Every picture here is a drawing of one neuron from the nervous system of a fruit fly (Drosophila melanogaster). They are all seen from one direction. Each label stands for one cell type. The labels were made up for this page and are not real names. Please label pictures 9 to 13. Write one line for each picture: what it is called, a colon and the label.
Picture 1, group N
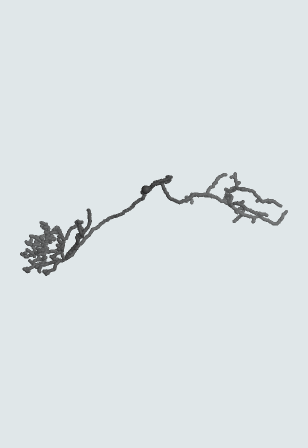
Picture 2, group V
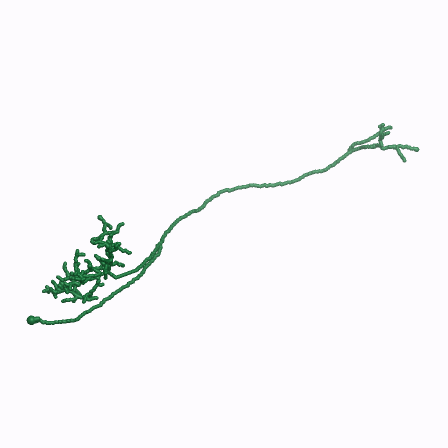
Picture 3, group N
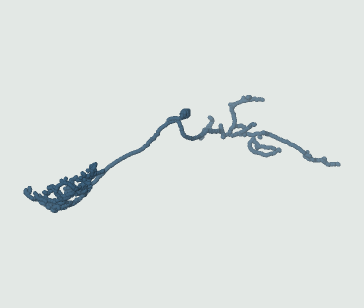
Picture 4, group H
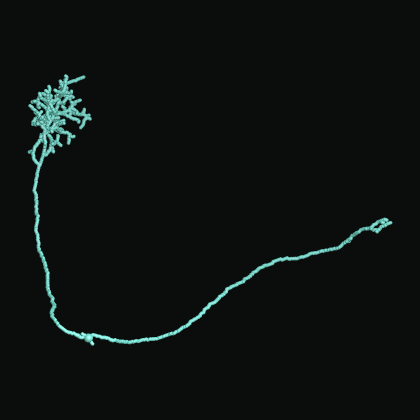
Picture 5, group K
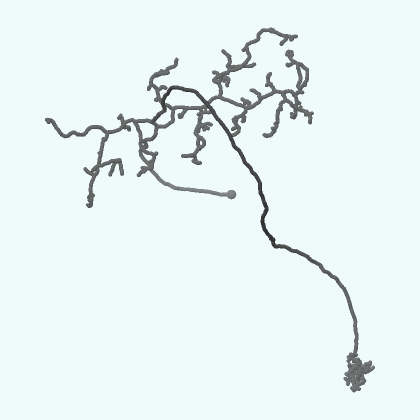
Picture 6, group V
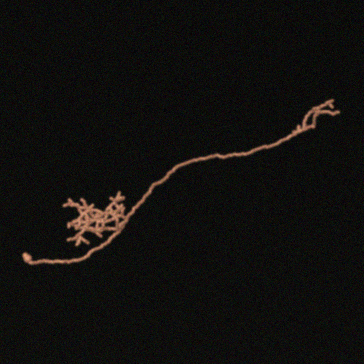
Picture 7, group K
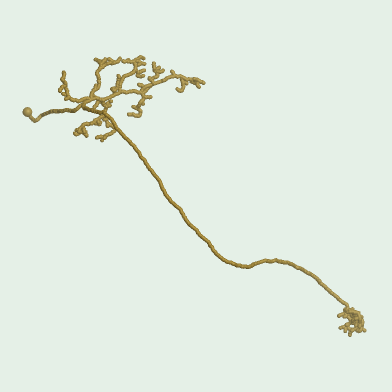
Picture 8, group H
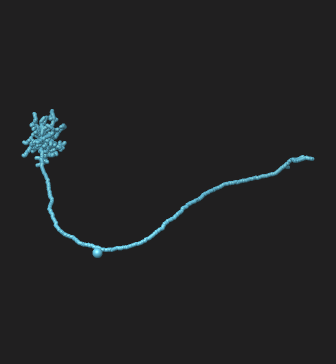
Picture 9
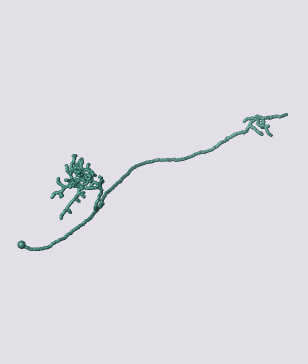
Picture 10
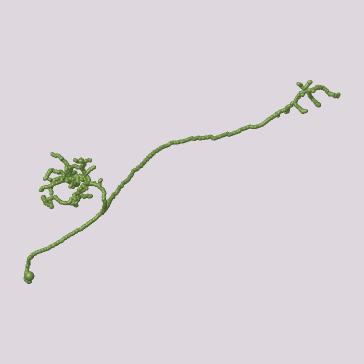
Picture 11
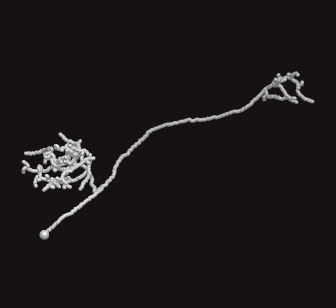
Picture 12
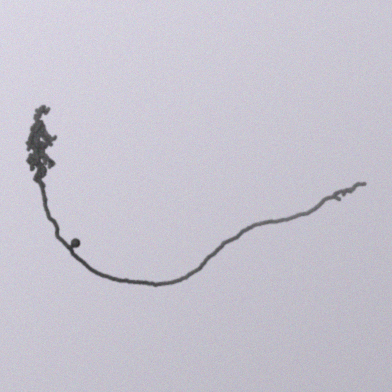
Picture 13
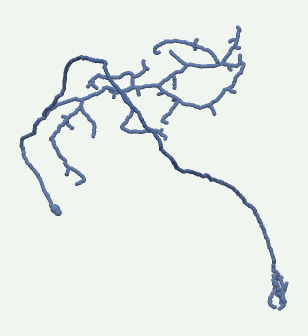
9: group V
10: group V
11: group V
12: group H
13: group K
